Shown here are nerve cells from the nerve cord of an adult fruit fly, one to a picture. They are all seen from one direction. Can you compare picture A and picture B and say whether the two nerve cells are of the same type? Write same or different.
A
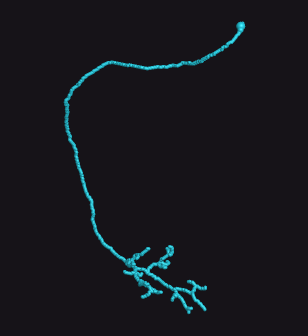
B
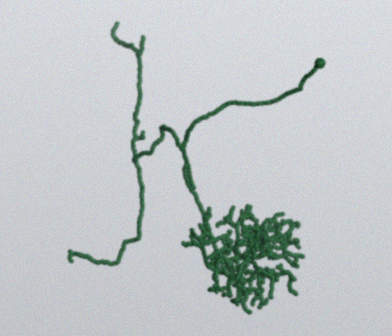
different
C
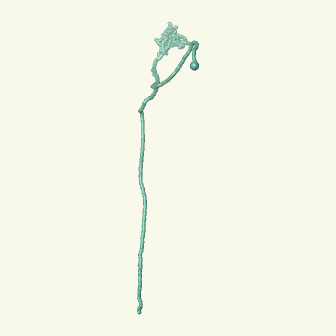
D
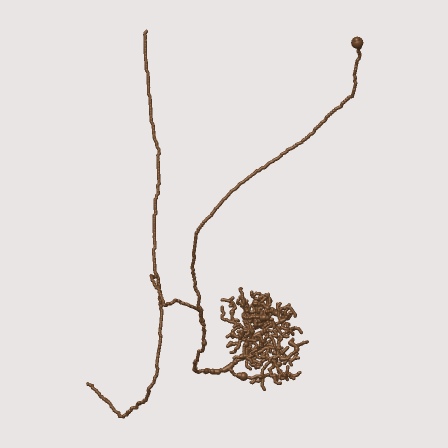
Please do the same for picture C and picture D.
same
